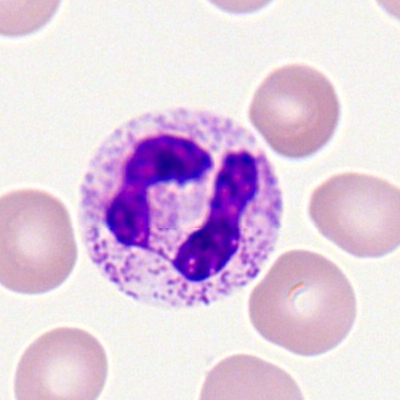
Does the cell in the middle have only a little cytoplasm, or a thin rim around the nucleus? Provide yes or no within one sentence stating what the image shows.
No, the cell has plenty of cytoplasm around its nucleus.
